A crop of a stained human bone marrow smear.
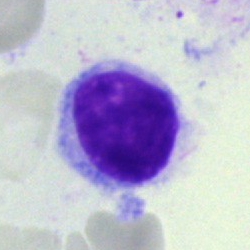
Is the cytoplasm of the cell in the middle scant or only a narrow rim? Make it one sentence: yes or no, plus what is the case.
Yes, the cytoplasm forms only a narrow rim around its nucleus.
